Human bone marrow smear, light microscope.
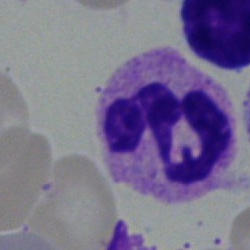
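Segmented neutrophil: the nucleus is divided into several lobes rather than forming a single mass, and its chromatin is dense and dark purple. Abundant pale pinkish-lilac cytoplasm holds fine, small lilac granules.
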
